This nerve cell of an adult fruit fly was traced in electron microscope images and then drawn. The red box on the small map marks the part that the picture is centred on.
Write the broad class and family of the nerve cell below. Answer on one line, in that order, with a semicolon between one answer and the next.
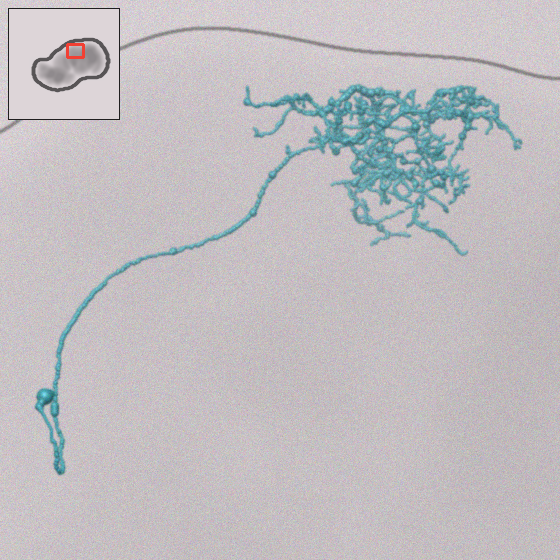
central-brain intrinsic neuron; hemilineage SIPa1_ventral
